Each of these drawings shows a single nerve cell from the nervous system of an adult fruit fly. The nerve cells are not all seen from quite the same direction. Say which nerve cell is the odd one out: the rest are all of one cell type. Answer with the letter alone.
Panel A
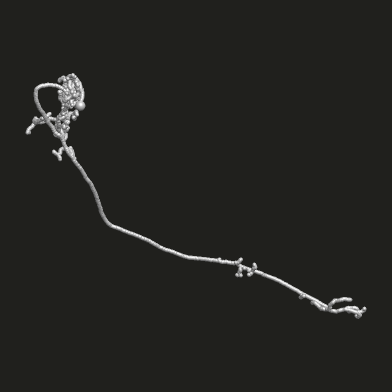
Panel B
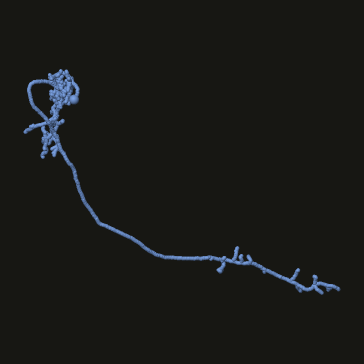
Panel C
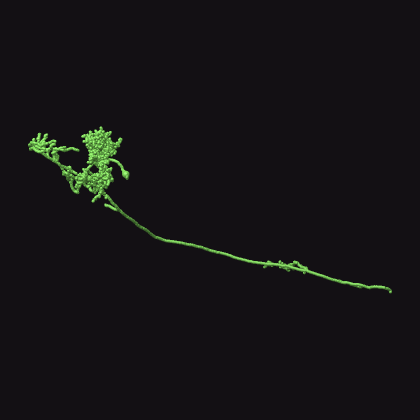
C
